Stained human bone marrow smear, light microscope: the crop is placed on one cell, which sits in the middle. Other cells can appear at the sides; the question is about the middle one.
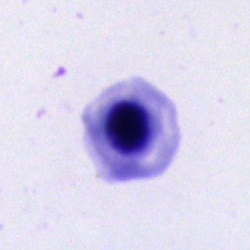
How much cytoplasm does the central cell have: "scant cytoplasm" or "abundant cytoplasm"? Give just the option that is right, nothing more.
Abundant cytoplasm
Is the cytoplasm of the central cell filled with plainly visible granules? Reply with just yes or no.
No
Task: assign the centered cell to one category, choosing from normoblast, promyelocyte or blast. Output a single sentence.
Looking at the middle of the crop, the cell there is a normoblast.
